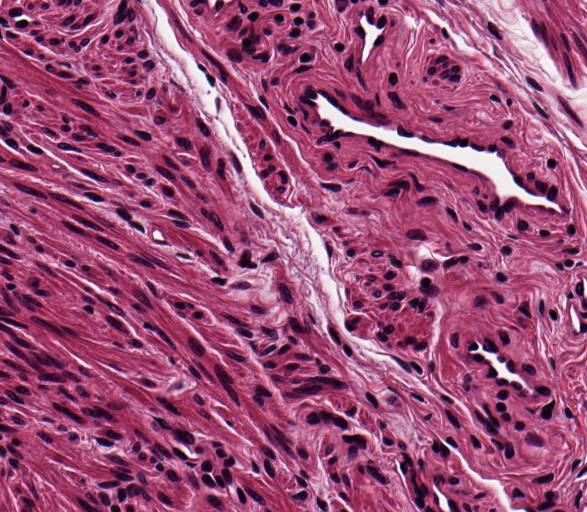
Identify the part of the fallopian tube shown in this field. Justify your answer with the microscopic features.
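The field shows smooth muscle. Spindle cells are packed in long bundles running diagonally from the upper left towards the lower right, lying closely parallel and side by side in the lower left half. Most of their nuclei are elongated and dark-staining.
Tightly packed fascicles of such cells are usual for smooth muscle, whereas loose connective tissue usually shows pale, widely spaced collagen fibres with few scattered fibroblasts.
No glands or epithelium appear anywhere in the field.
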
